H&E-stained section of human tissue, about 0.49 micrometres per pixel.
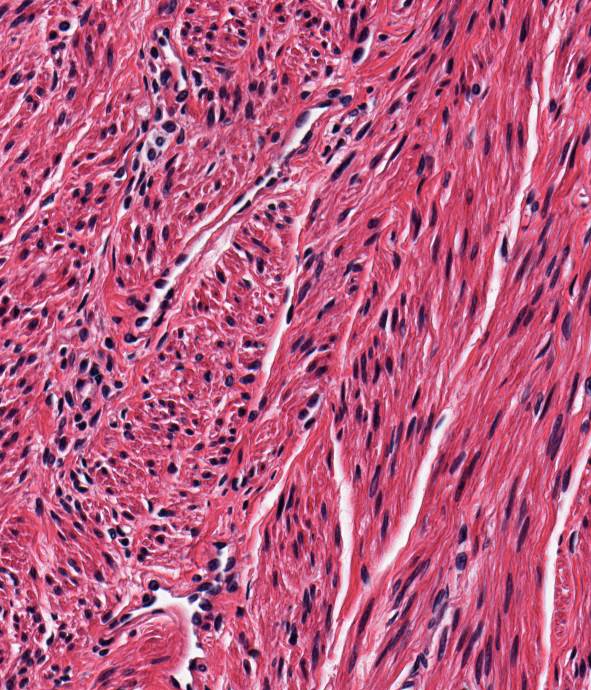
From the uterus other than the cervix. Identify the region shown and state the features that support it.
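Smooth muscle. Lengthwise-cut cells on the right: elongated, cigar-shaped nuclei with blunt ends. Muscle cell cytoplasm deep pink, finely fibrillar. No epithelium or glands anywhere in the field.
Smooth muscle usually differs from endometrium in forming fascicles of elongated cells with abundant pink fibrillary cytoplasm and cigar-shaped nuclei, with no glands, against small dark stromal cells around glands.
Narrow white clefts between bundles run parallel to the cells, most likely shrinkage from processing.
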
